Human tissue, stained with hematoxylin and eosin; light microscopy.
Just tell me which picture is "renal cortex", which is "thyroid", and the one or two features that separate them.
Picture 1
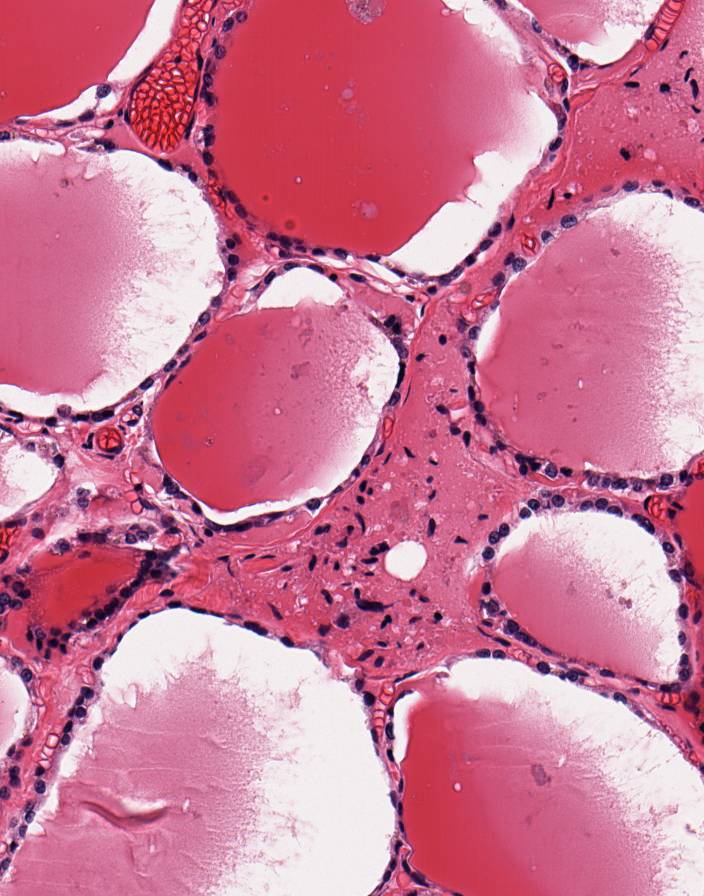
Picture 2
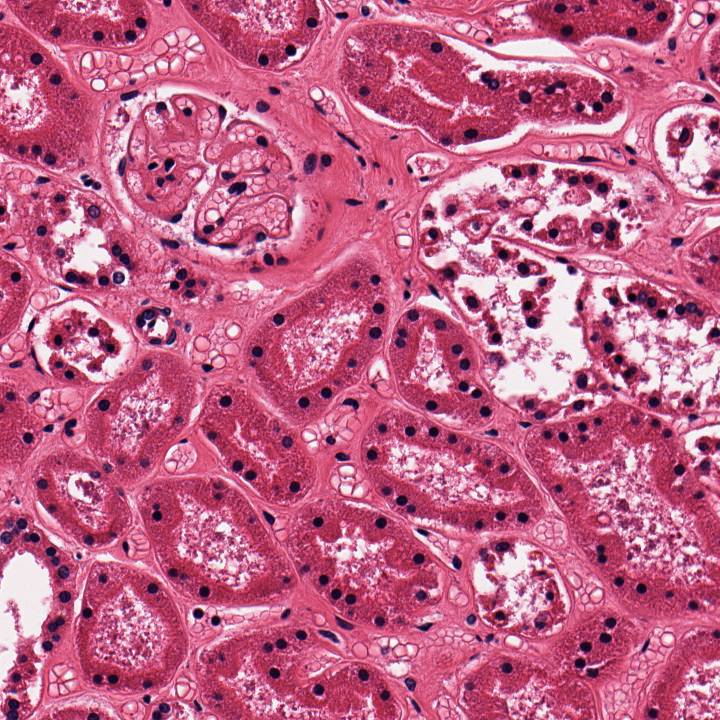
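Thyroid appears in picture 1, renal cortex in picture 2. The thyroid is closely packed large rounded follicles, each lined by one layer of flattened to low cuboidal cells with small, dark, round to oval nuclei. A wider patch of loose pink stroma near the centre holds scattered dark spindle-shaped nuclei. The renal cortex is packed with tubules in cross and oblique section, separated only by narrow stromal strips and lined by one layer of tall cells. Their cytoplasm is abundant, deeply eosinophilic and granular; their small, round, dark nuclei lie toward the base.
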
